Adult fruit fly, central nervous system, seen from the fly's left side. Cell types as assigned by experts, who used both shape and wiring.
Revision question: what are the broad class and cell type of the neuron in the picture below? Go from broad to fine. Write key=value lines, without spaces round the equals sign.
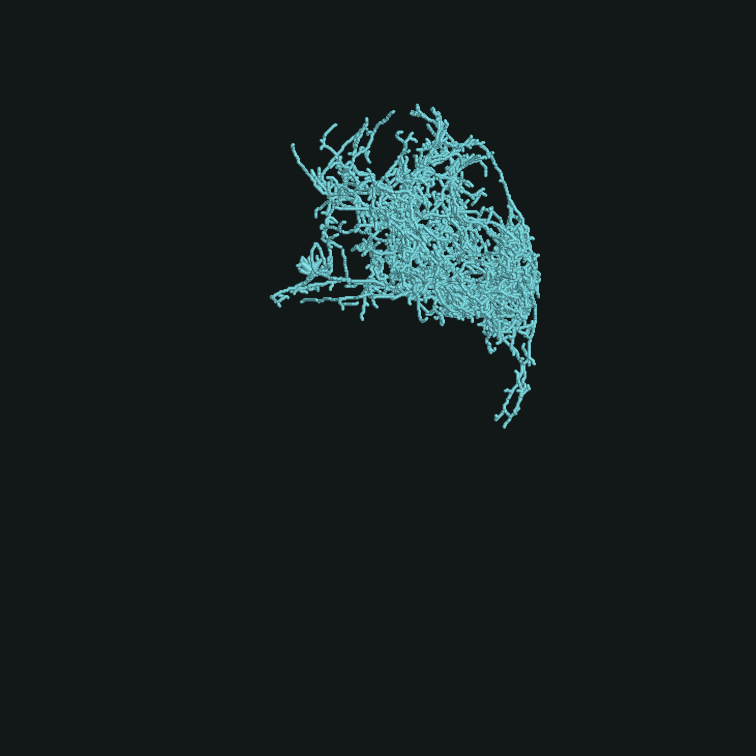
broad_class=central-brain intrinsic neuron
cell_type=CL063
